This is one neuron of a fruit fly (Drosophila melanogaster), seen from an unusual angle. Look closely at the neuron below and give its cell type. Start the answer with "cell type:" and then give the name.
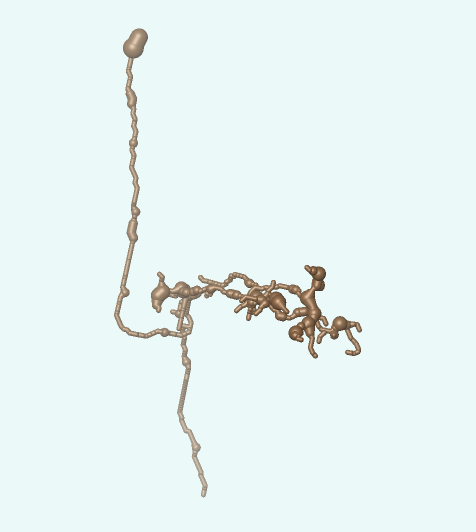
cell type: Mi15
